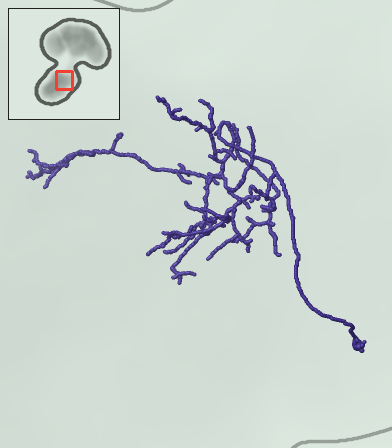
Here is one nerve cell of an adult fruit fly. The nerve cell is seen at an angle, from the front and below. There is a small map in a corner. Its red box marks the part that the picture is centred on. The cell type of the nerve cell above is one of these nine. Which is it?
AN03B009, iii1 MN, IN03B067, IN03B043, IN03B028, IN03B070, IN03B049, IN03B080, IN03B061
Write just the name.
IN03B080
